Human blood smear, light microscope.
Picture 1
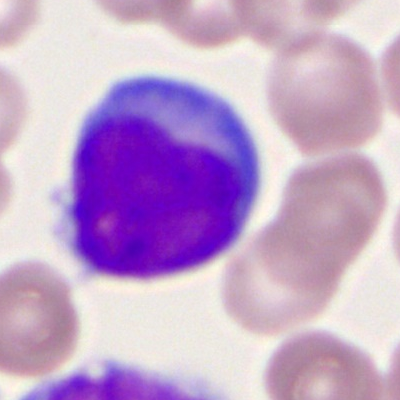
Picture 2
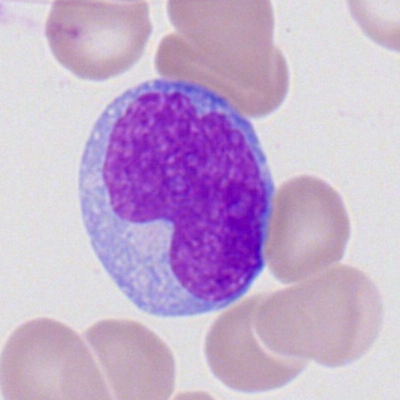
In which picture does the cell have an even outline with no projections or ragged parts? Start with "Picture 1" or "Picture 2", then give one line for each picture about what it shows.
Picture 2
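In picture 1: Small pale projections stick out from the left edge of the cell.
In picture 2: The cell edge is smooth, without projections.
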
